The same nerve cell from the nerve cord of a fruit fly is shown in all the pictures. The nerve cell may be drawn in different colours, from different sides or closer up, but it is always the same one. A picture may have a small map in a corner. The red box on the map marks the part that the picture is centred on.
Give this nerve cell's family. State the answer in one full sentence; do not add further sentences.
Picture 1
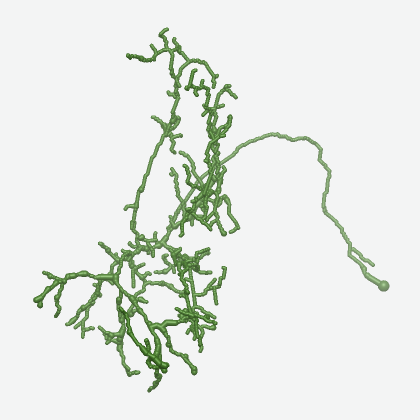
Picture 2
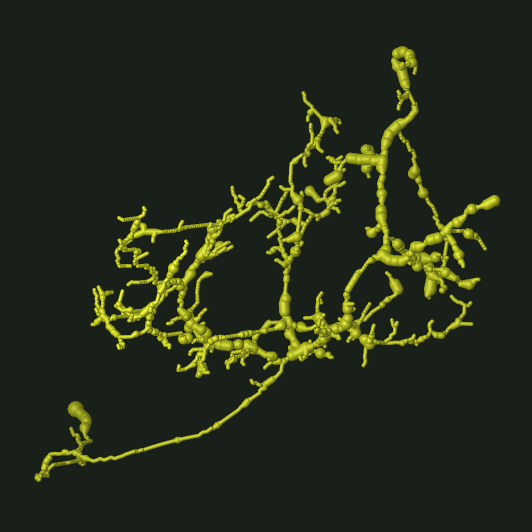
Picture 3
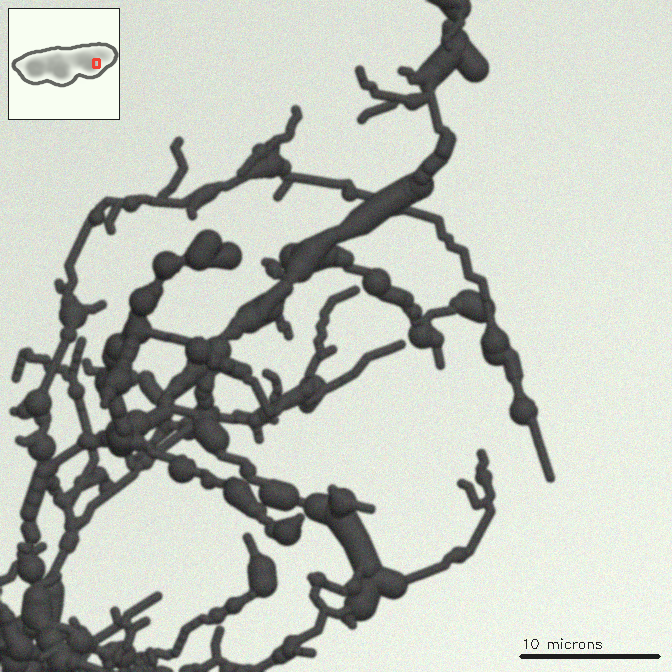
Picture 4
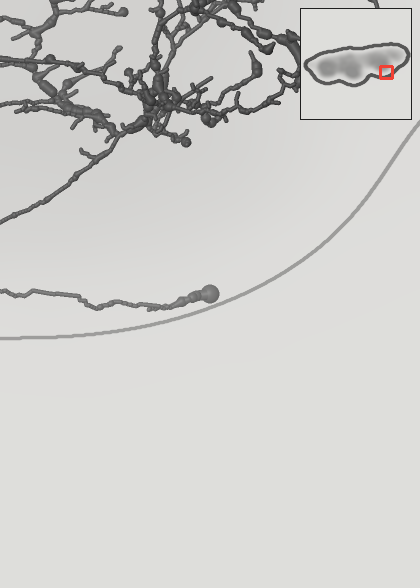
The nerve cell takes hemilineage 13B as its family.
